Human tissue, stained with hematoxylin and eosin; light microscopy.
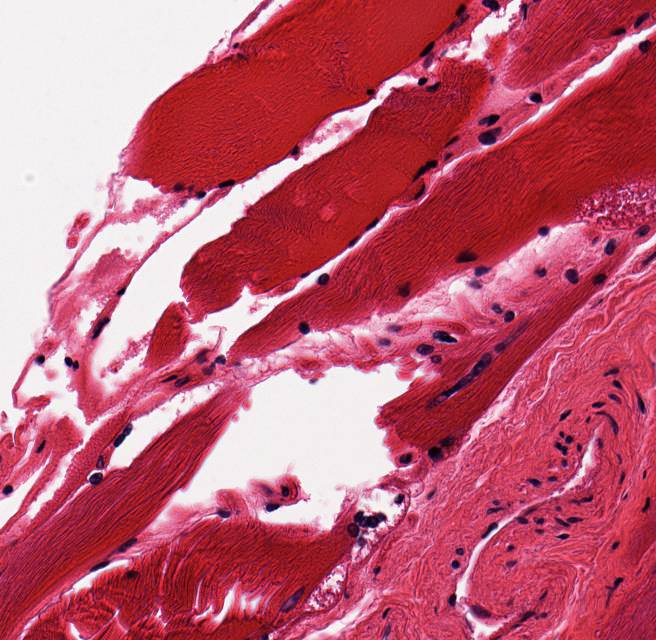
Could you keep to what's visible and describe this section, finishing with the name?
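The muscle fibres stain deep red, darker than the surrounding connective tissue, with a fine fibrillar, striated texture inside. Their nuclei sit at the fibre edges, not the centres. Bottom right is paler pink, wavy dense connective tissue with elongated dark nuclei. It's skeletal muscle.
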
